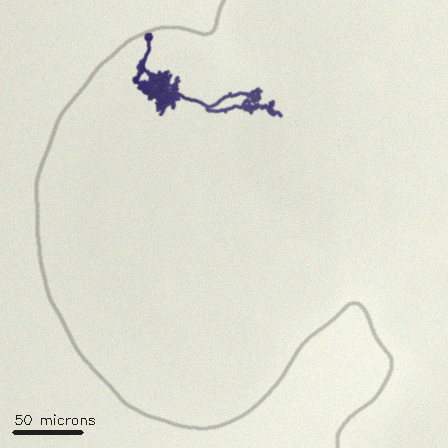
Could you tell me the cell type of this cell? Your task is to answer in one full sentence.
It is Tm37 that this neuron is, by cell type.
